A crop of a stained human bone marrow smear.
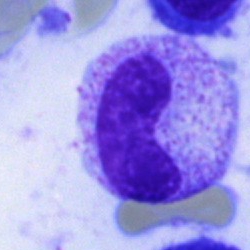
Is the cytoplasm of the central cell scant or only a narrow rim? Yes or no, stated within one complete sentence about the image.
No, abundant cytoplasm encircles the nucleus of the cell.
